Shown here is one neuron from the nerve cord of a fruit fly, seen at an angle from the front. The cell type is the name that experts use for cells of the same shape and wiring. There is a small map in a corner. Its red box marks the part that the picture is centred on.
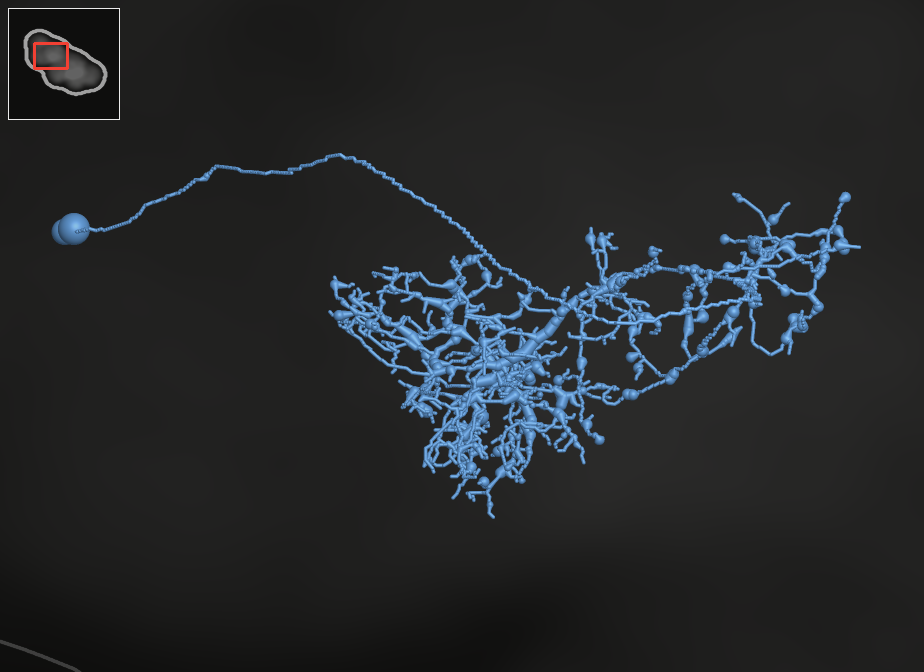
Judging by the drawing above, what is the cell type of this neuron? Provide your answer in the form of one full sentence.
It is IN12B036 that this neuron is, by cell type.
